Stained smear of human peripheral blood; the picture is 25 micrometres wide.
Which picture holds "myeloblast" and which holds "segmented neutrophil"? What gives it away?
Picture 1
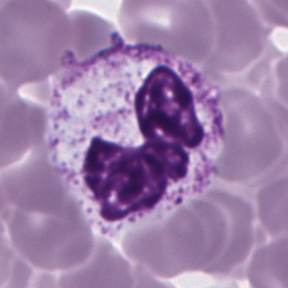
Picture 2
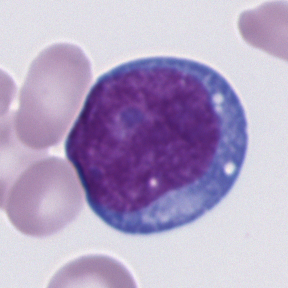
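Segmented neutrophil in picture 1; myeloblast in picture 2. Chromatin, picture 1: dark purple, coarsely clumped.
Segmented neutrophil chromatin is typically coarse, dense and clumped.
Nucleoli: none visible in picture 1; one pale bluish nucleolus in the upper half of the nucleus in picture 2. Cytoplasm, picture 1: plentiful, very pale.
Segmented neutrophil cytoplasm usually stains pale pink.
Cytoplasm, picture 2: deep blue, with a paler patch against the lower edge of the nucleus and a few tiny clear vacuoles on the right side. Size, picture 2: about 16 micrometres across, nucleus filling about 70% of the cell's area.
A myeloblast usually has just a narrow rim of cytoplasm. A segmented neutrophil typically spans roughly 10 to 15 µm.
Granules: small purple granules scattered through the cytoplasm in picture 1; none distinct in picture 2.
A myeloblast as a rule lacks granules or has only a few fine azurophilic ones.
Other: small projections from the upper edge in picture 1; red cells crowding close on every side in picture 1, touching the left side in picture 2.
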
